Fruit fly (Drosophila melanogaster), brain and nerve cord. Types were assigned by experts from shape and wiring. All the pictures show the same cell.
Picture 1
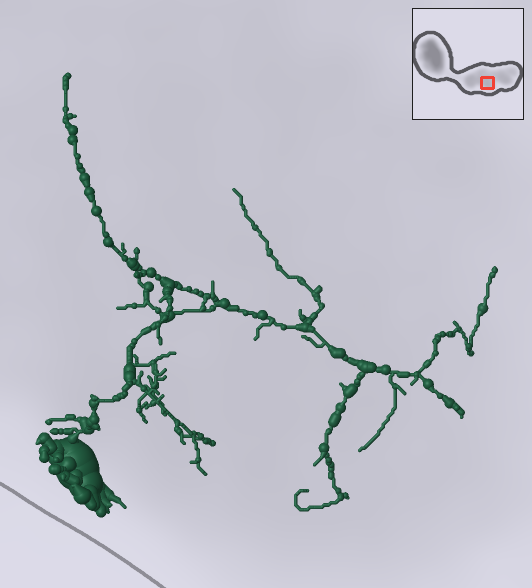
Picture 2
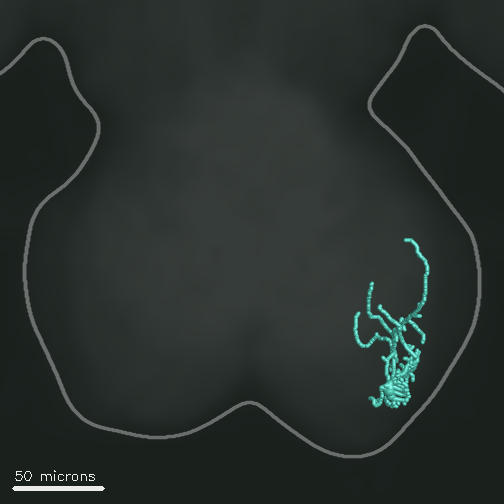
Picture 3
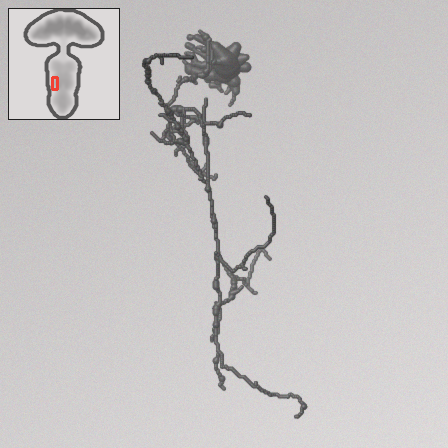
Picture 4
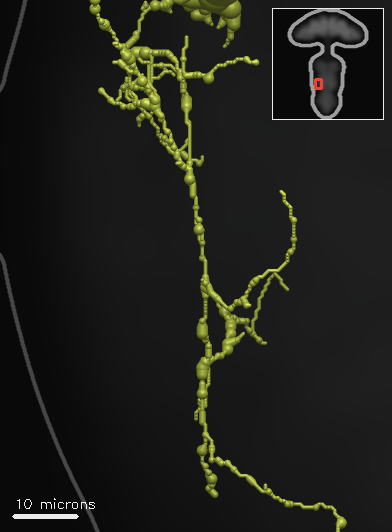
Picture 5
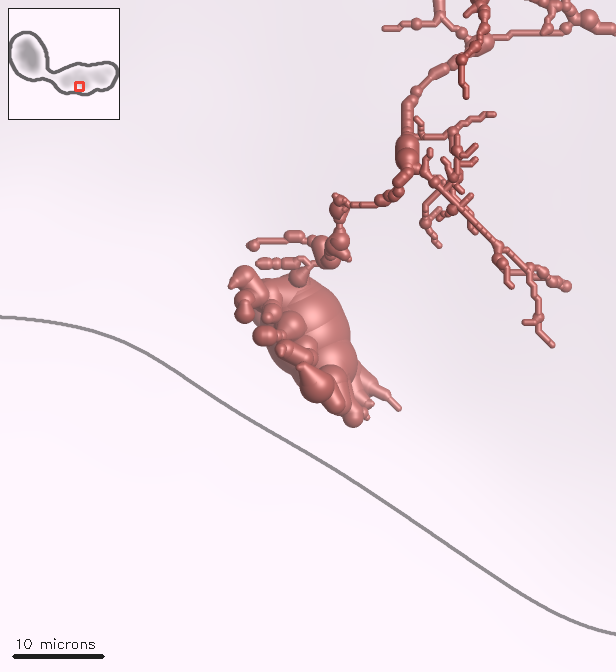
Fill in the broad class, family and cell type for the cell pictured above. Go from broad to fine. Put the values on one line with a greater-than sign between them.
motor neuron of the nerve cord > hemilineage 15B > MNml80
